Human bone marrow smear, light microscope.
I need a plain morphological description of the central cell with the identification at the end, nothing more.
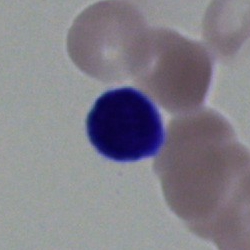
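Let's begin with the shape: the cell is round in outline. Now see how much of it the dark nuclear mass takes up: almost the whole cell. The chromatin is dense, and it stains a uniform deep blue-violet. You won't find a nucleolus; none is visible. So what we have here is a lymphocyte.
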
